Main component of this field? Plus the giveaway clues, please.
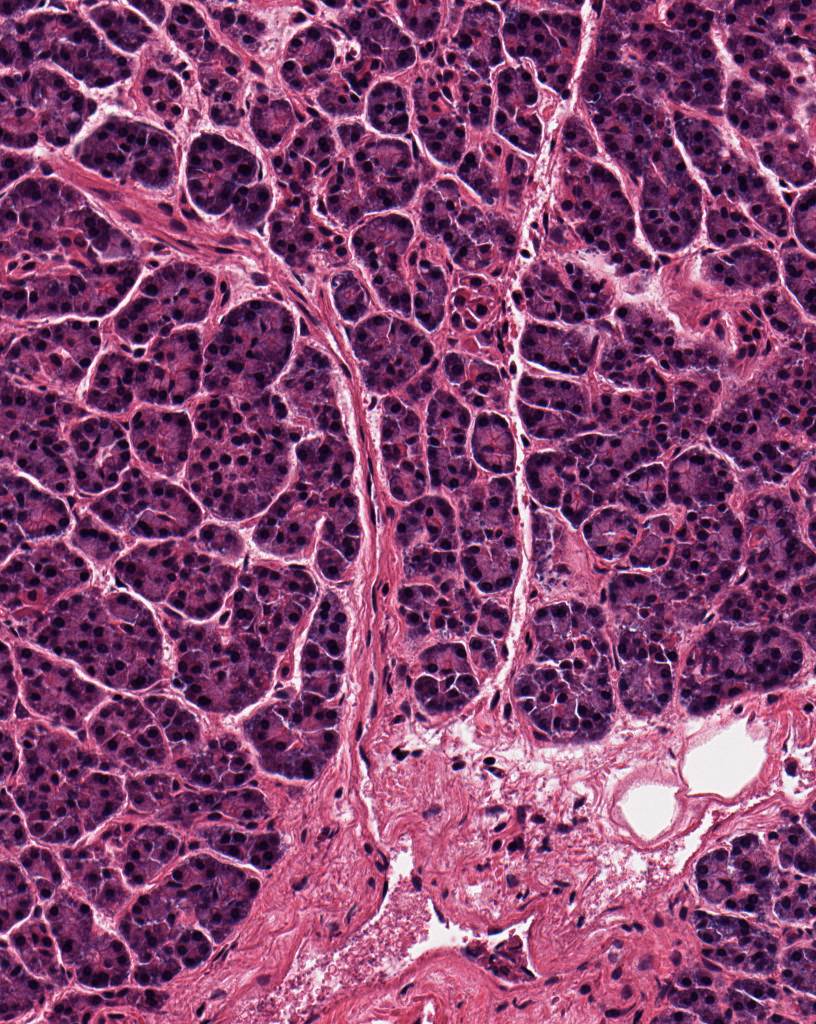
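First, the name: exocrine pancreas. Next, most of the field is packed with small rounded acini grouped into lobules by thin connective tissue septa, the acinar nuclei small, round and dark.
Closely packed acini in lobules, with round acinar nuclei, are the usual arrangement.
Two empty rounded lumina sit in pink collagenous stroma at lower right; fat cells are absent.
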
